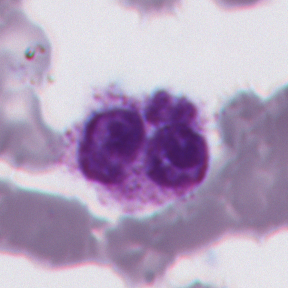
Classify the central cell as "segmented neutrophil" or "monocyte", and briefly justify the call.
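This one is a segmented neutrophil.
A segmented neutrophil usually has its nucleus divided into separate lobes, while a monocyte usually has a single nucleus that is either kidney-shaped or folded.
So look at the nucleus here: there is a right-hand lobe, with a smaller dark nuclear portion sitting above it. The chromatin is dark purple and dense, and you won't find any nucleoli. Don't be put off by the edge of the cell, which is irregular and ill-defined.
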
